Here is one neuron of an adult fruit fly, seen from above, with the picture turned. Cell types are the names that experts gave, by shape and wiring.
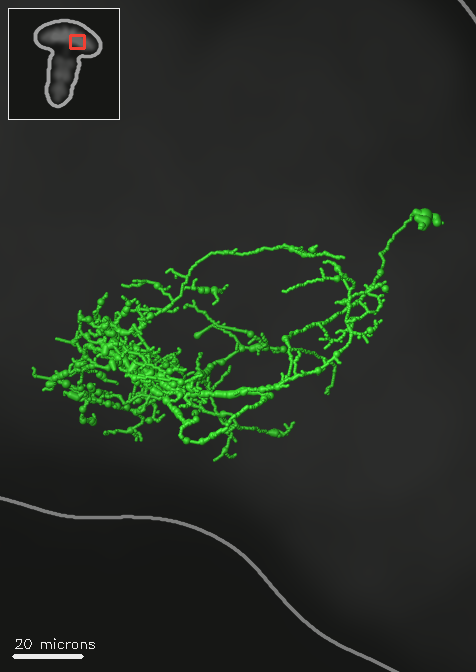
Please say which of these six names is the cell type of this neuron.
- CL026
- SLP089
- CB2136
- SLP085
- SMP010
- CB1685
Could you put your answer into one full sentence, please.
What this neuron is, by cell type, is CL026.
